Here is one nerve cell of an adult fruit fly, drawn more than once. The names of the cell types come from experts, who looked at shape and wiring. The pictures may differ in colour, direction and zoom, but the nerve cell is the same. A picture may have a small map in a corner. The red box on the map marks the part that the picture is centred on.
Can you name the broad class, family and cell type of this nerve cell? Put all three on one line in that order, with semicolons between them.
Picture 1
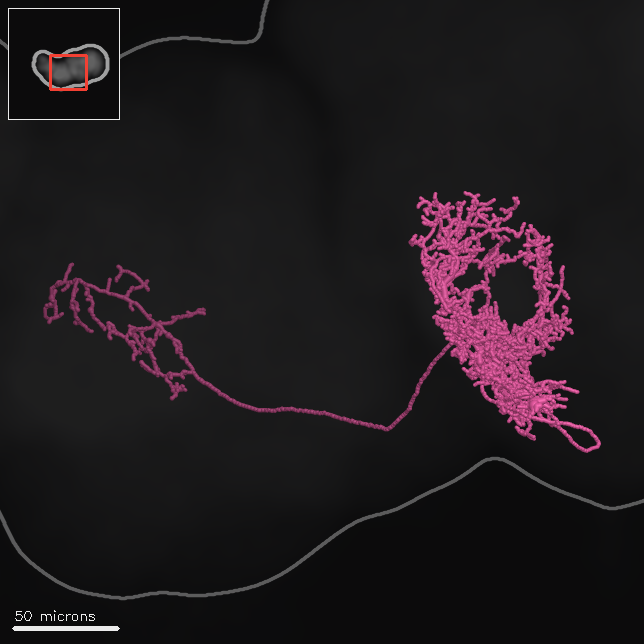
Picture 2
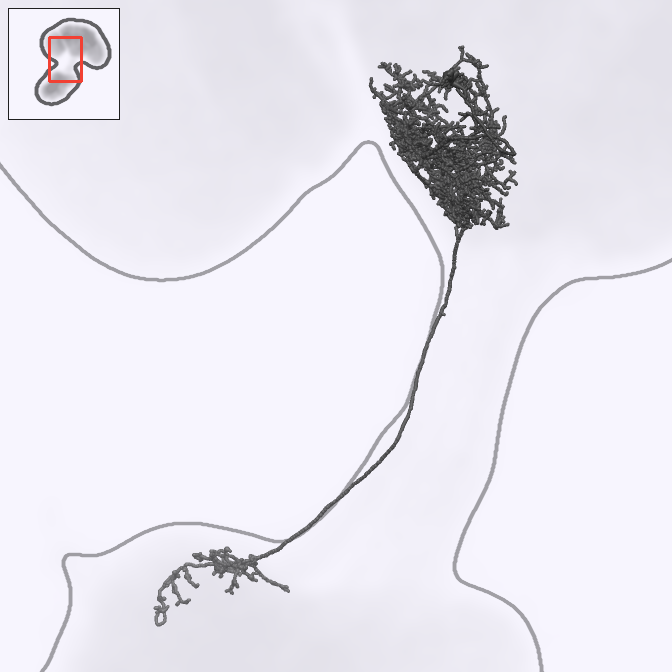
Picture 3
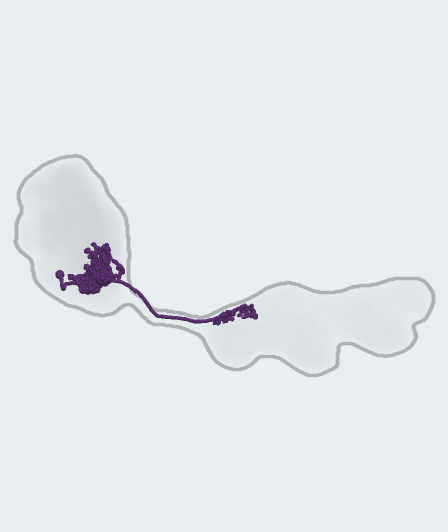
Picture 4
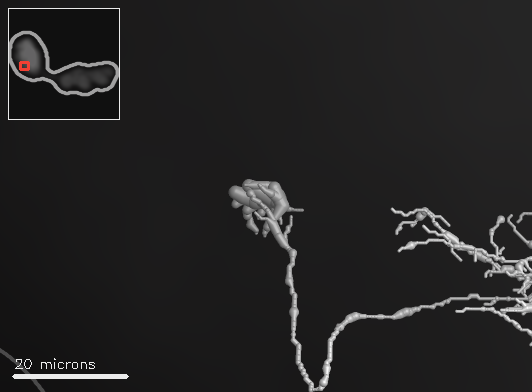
descending neuron; DNge; DNge026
